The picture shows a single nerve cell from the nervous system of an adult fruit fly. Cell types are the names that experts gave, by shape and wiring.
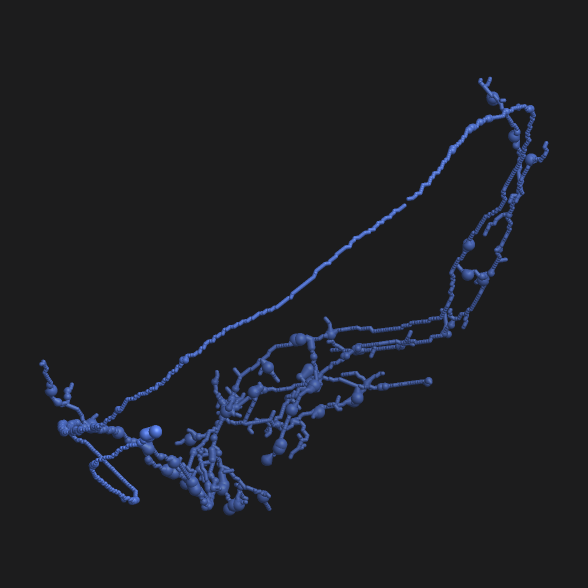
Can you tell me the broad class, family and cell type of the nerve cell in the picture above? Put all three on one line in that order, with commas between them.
central-brain intrinsic neuron, hemilineage SLPa&l1_lateral, CB3758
